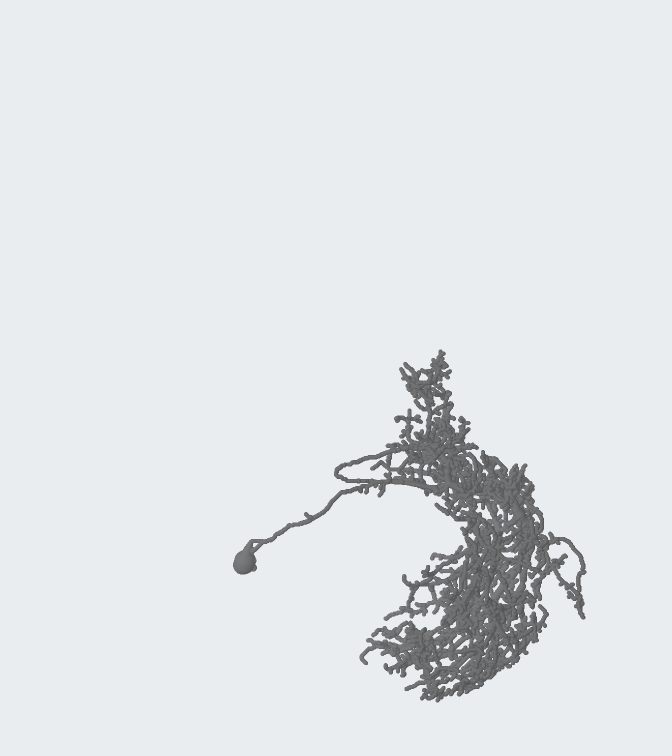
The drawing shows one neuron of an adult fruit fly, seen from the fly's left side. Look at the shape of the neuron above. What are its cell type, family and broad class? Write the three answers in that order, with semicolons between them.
PS100; hemilineage FLAa1; central-brain intrinsic neuron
